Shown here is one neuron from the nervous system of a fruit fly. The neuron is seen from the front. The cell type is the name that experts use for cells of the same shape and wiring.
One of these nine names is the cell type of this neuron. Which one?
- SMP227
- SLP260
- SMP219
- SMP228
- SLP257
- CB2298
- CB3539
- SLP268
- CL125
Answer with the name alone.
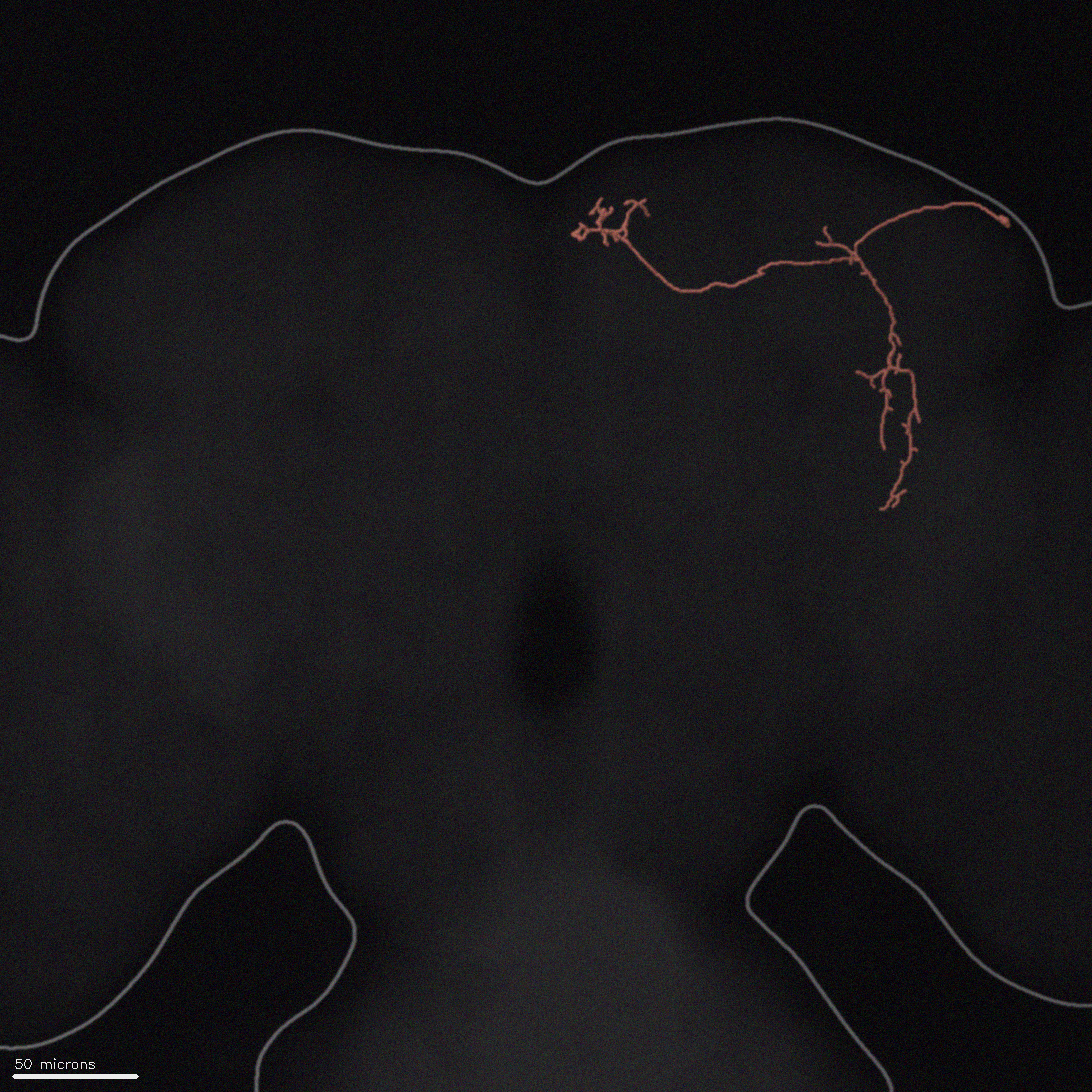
SMP228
